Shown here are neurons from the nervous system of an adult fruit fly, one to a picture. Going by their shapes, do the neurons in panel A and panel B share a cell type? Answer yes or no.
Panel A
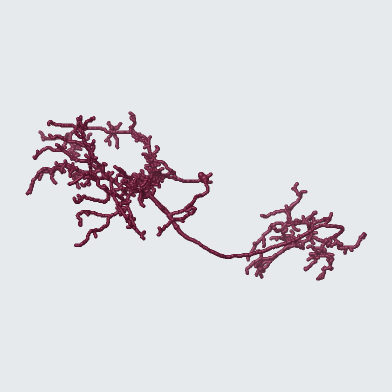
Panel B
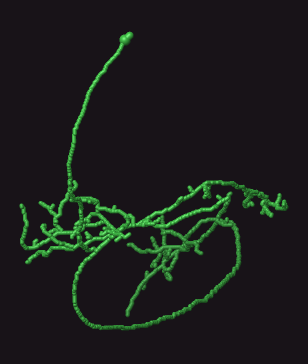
no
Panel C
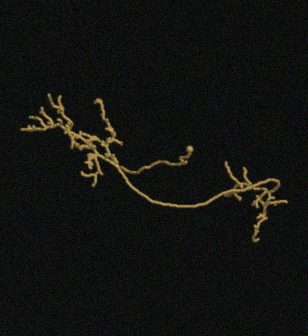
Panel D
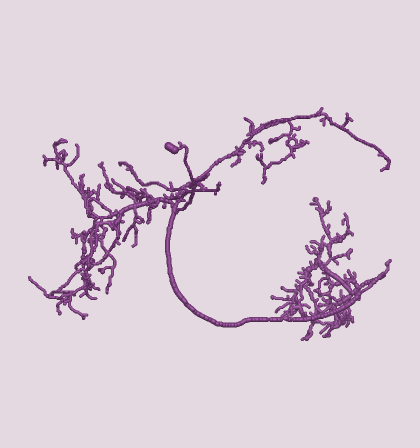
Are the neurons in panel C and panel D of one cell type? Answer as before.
no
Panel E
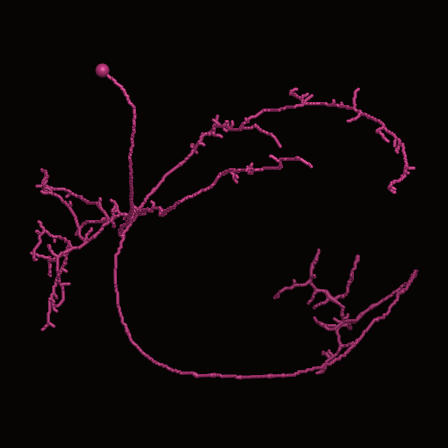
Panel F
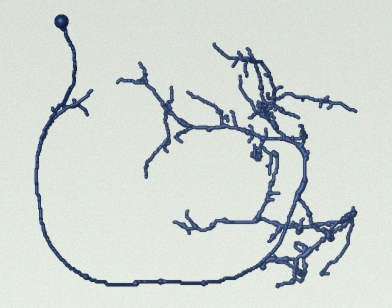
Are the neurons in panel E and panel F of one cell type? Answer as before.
no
